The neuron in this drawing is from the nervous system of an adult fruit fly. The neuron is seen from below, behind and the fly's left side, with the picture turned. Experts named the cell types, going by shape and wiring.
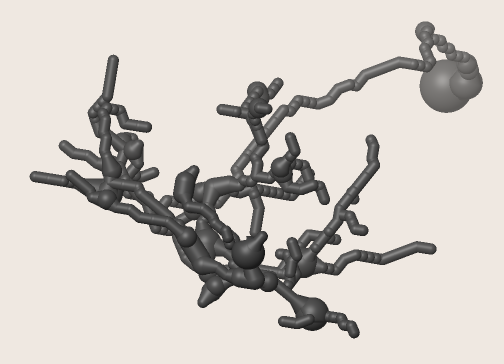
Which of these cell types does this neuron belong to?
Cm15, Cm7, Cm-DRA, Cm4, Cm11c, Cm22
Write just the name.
Cm4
